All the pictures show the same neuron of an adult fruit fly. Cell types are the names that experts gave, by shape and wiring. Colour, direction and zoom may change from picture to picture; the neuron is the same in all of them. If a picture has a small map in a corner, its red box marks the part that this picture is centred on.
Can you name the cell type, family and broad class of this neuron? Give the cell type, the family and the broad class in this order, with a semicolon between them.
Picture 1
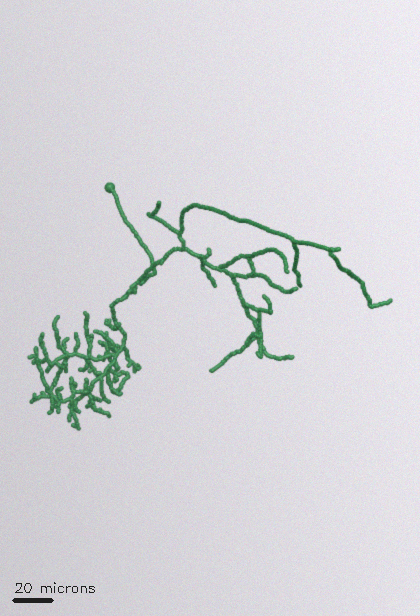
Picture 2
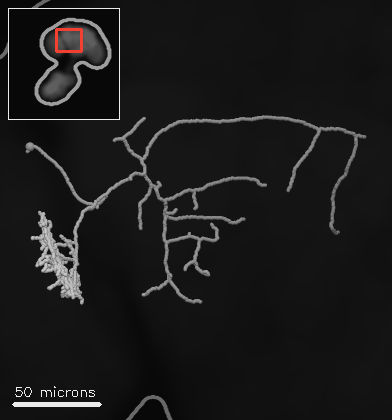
LC36; hemilineage VPNp&v1_posterior; visual projection neuron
